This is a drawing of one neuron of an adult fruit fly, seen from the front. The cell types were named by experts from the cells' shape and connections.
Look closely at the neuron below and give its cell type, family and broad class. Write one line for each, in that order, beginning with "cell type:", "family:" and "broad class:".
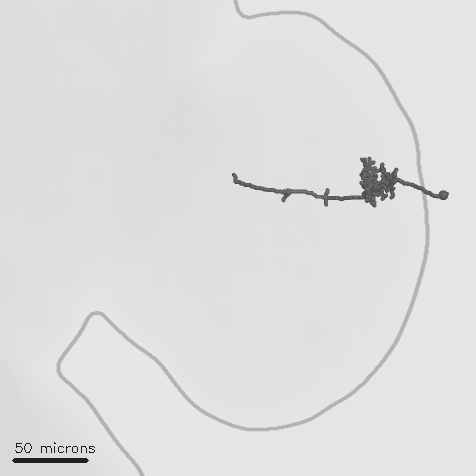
cell type: TmY3
family: TmY
broad class: optic-lobe intrinsic neuron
